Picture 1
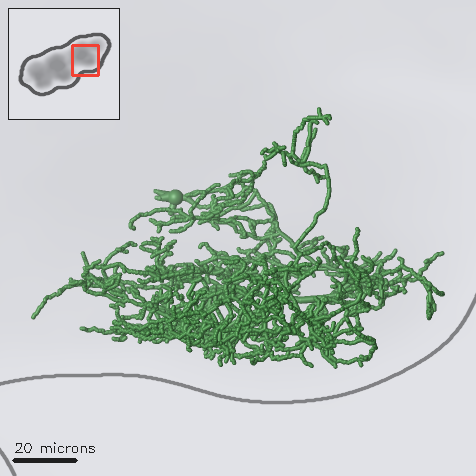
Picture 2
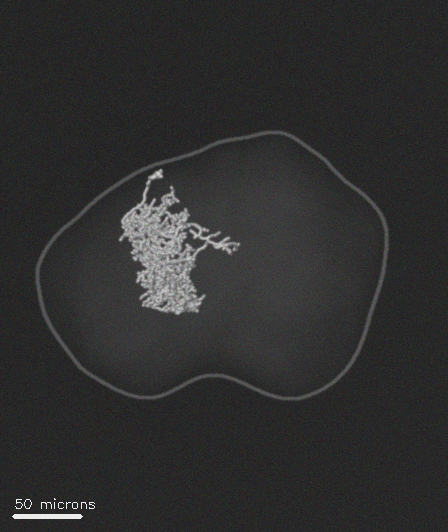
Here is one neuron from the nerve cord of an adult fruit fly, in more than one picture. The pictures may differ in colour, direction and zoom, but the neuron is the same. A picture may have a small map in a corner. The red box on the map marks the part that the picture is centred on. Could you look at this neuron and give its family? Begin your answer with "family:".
family: hemilineage 17A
